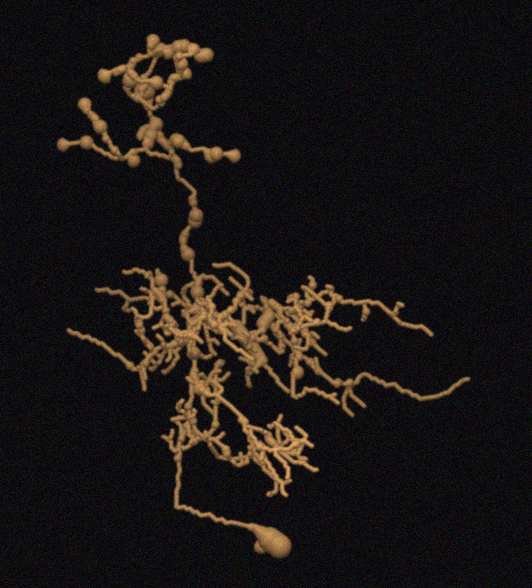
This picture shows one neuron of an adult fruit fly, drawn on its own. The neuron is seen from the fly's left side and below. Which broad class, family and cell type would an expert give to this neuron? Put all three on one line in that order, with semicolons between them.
nerve-cord intrinsic neuron; hemilineage 06A; IN06A106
